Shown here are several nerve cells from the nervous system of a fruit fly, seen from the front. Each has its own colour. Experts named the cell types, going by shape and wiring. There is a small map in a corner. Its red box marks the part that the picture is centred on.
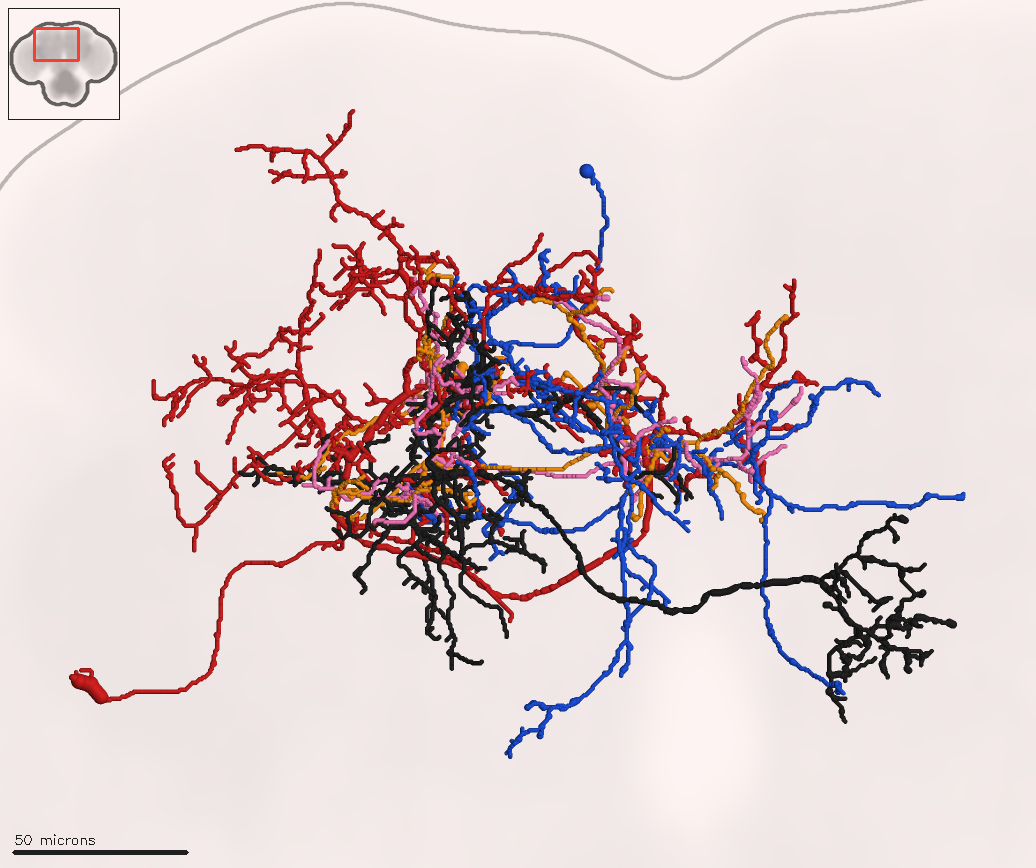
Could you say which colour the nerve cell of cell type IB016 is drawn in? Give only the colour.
blue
